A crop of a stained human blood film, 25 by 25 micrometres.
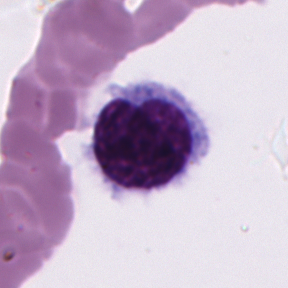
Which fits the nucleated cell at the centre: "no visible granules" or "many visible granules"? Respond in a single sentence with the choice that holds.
There is no granule to be seen in the cytoplasm of this cell.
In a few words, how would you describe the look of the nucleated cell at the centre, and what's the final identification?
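A shallow notch marks the top of the nucleus, which fills most of the cell and leaves only a scant rim of pale blue cytoplasm. Fine hair-like projections fringe the cell surface. This cell is a hairy cell.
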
